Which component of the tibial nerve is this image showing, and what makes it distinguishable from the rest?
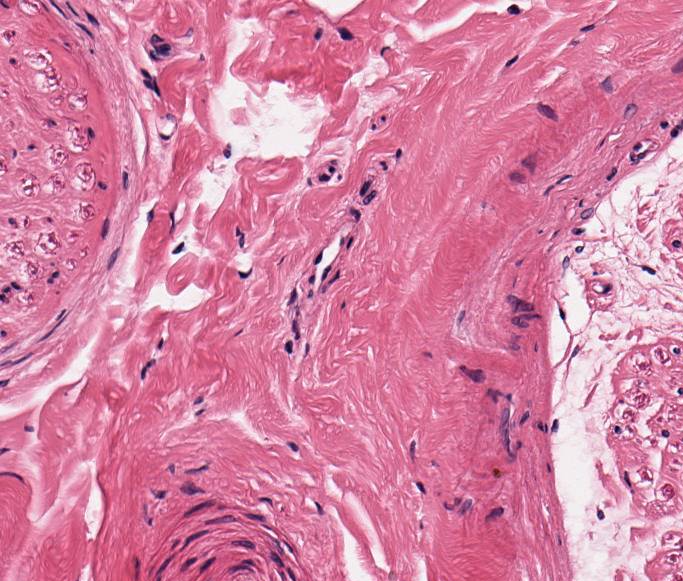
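I'd call this epineurium. Most of the field is dense, wavy, pink-staining collagen bundles.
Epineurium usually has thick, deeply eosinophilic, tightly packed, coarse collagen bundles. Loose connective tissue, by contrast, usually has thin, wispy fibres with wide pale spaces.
In the upper middle, irregular white clefts separate some of the bundles. At the upper left edge sits a rounded structure bounded by a layered fibrous sheath. I see no epithelium and no fat cells anywhere.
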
